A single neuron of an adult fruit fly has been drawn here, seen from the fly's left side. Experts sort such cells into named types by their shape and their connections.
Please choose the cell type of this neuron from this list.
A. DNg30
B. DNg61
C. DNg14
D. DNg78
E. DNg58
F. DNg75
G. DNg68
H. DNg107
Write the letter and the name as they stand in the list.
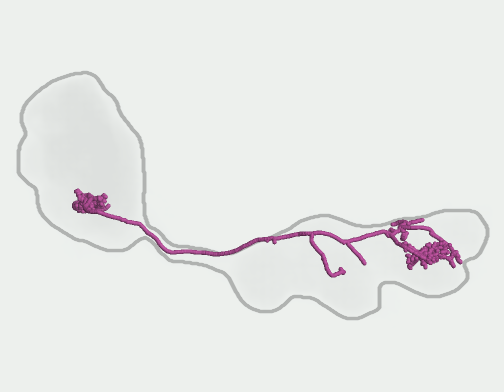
C. DNg14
